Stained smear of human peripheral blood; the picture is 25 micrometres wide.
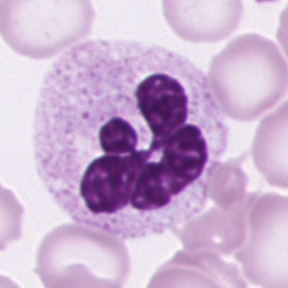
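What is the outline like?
Round and smooth.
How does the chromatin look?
Dark purple and coarsely clumped.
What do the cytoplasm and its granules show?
Plentiful pale pinkish-lilac cytoplasm with fine lilac-pink granules scattered evenly through it.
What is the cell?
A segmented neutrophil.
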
